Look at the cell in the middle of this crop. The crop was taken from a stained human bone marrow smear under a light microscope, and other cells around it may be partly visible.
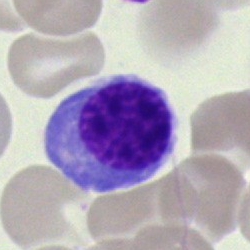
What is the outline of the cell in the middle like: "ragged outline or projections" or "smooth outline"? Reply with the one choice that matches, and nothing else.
Smooth outline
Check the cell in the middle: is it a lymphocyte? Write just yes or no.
no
